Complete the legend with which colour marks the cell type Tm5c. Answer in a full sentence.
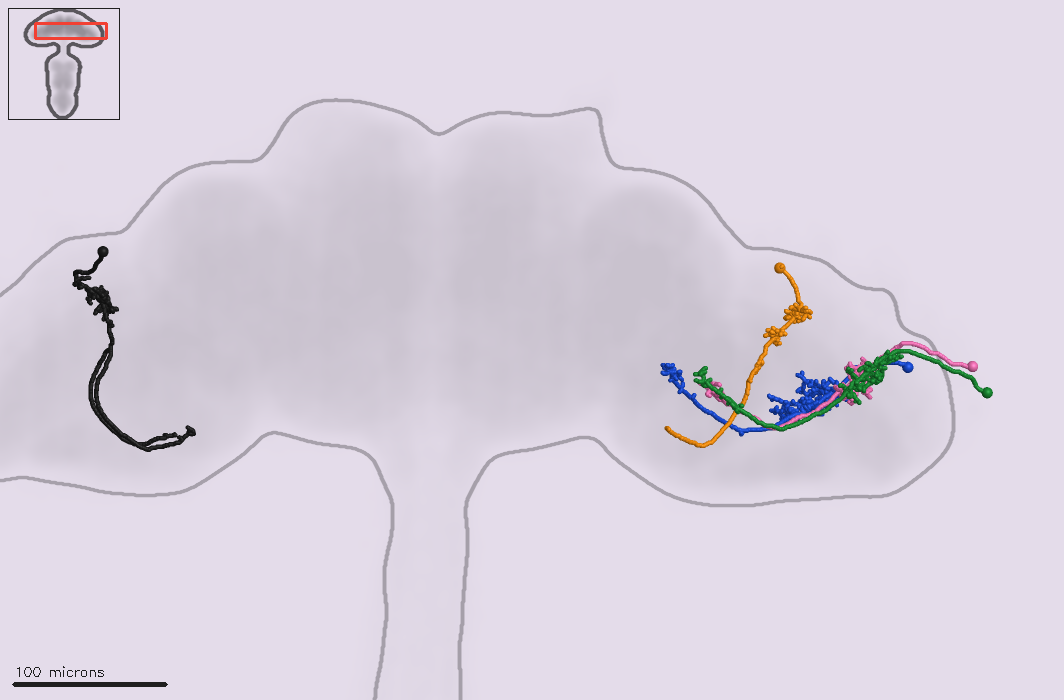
The colour is black.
